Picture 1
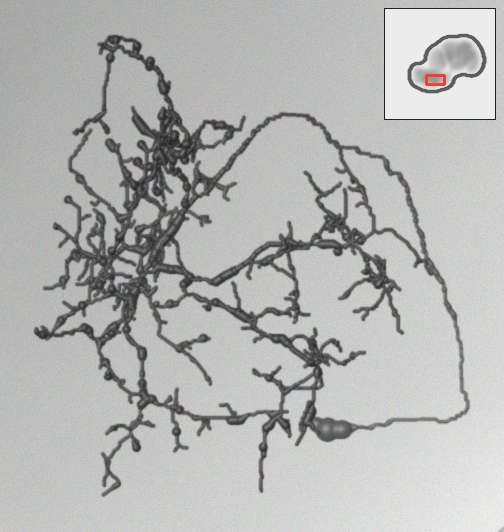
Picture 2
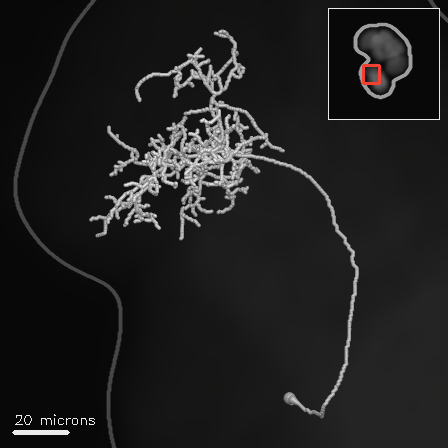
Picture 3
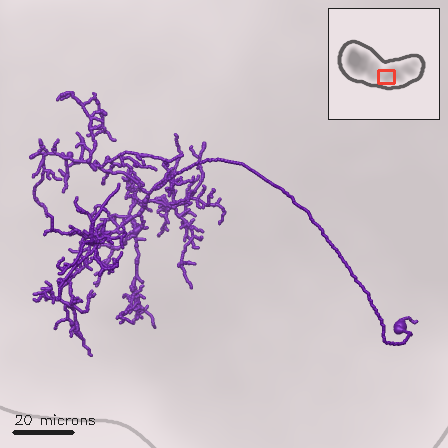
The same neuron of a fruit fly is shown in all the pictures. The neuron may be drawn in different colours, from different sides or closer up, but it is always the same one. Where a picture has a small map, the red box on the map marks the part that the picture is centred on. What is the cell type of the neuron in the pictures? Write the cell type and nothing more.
IN12B034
